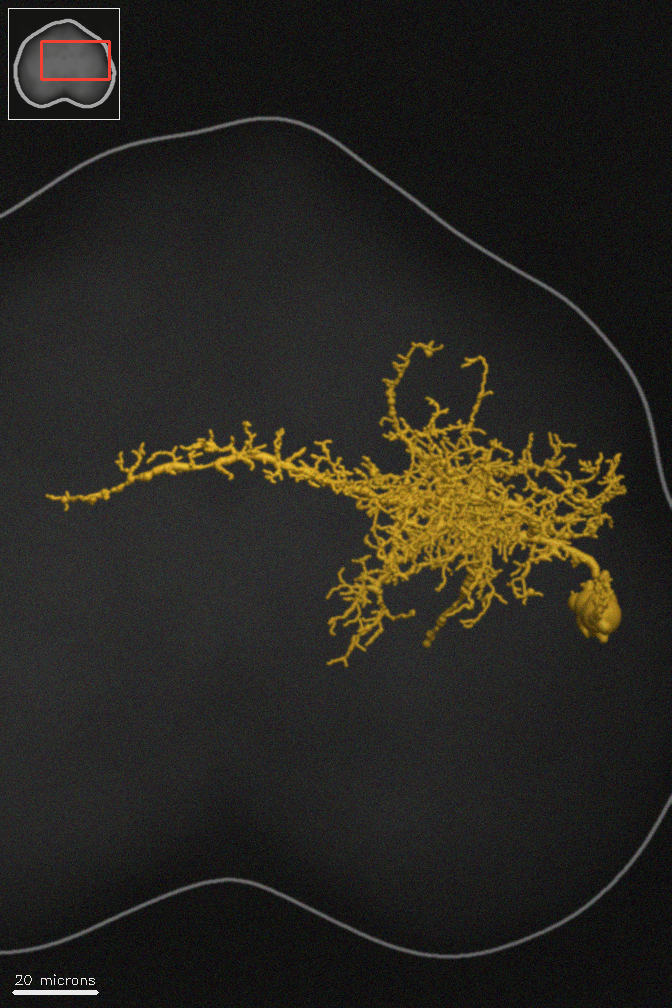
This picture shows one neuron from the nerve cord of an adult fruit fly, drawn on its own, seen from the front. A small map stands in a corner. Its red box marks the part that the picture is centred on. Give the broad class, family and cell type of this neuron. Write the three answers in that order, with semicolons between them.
motor neuron of the nerve cord; hemilineage 15B; ltm1-tibia MN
